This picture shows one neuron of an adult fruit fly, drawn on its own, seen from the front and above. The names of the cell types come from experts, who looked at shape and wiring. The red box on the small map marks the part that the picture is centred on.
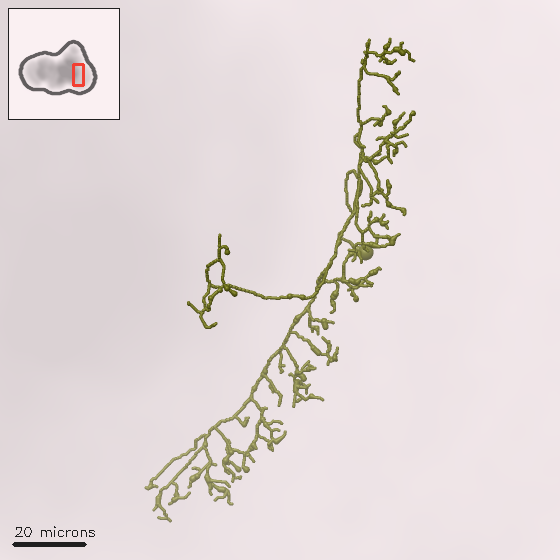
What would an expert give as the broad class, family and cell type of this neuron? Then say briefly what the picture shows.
This is an optic-lobe intrinsic neuron. The family is Tlp. The cell type is Tlp14. By the scale bar it is about 140 microns tall in this view. Dozens of branch ends can be seen.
